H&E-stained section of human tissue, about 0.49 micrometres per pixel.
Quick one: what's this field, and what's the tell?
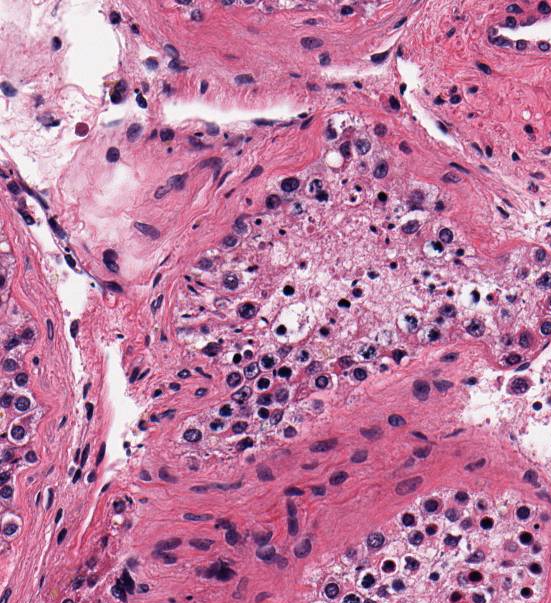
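Mainly seminiferous tubule. Rounded cellular units, separated by broad bands of pink fibrous tissue: one central, parts of others at the lower right and left edges.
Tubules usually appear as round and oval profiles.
Elongated spindle-shaped nuclei in the bands run parallel to the unit outlines. Central unit, middle and upper right: pale, vacuolated, wispy material with scattered small, very dark, shrunken nuclei.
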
